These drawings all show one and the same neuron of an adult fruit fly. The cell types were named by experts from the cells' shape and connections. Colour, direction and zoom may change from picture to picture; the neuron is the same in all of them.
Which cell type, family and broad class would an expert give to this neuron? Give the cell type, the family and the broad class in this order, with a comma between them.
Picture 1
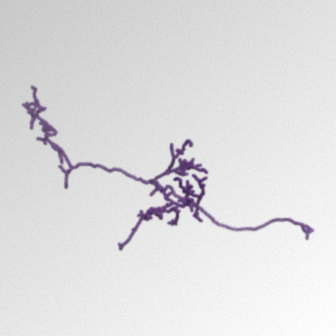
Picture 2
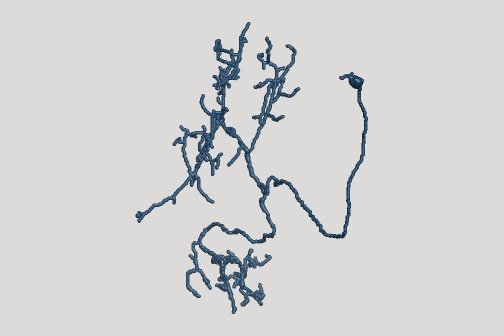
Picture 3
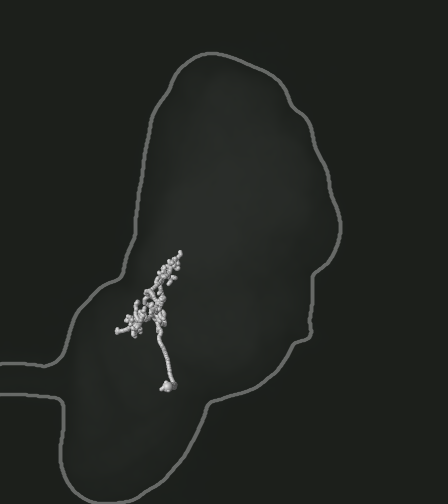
GNG434, hemilineage LB7, central-brain intrinsic neuron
